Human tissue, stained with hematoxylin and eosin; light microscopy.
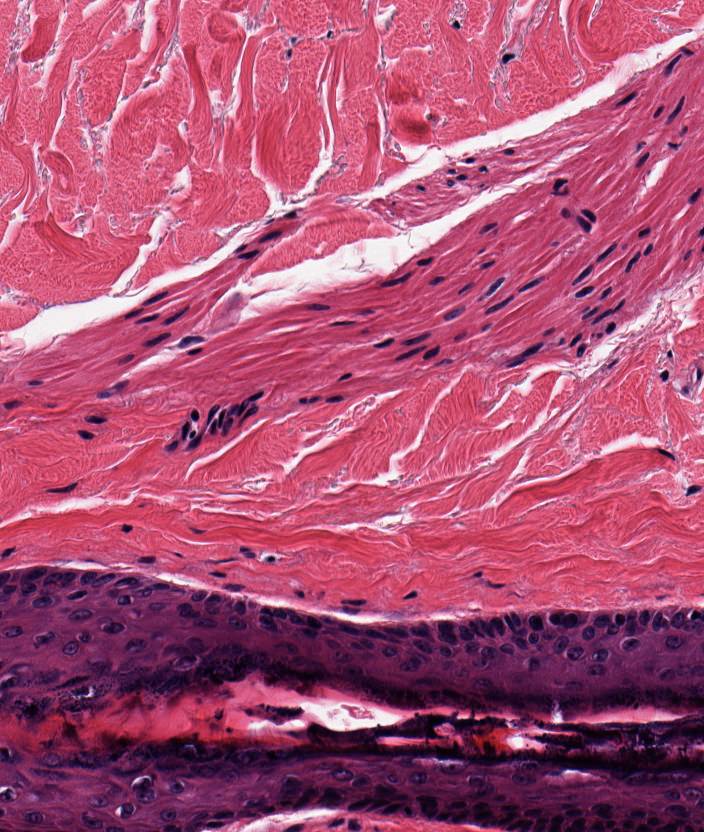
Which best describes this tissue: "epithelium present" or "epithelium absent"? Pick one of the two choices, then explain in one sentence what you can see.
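Epithelium present. A stratified epithelium occupies the bottom of the field, and eosinophilic fibrous tissue fills the upper part.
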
